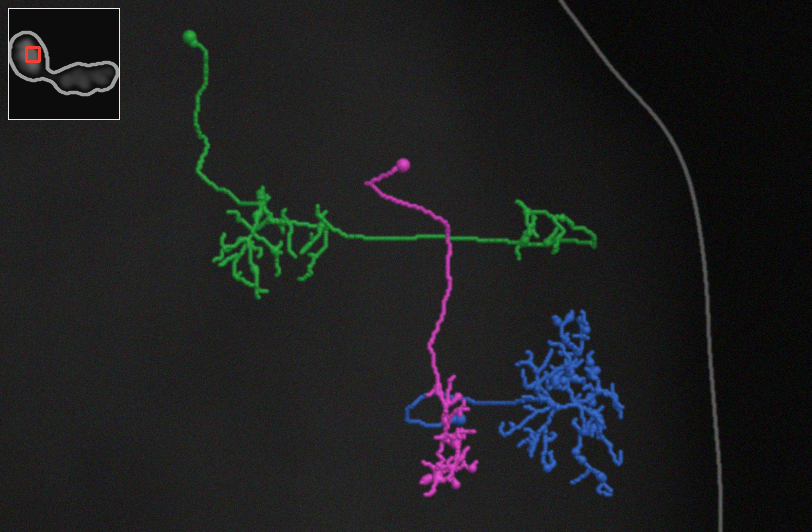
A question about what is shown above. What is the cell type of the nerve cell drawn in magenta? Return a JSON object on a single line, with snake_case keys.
{"cell_type": "Cm2"}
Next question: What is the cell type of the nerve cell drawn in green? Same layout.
{"cell_type": "Tm39"}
